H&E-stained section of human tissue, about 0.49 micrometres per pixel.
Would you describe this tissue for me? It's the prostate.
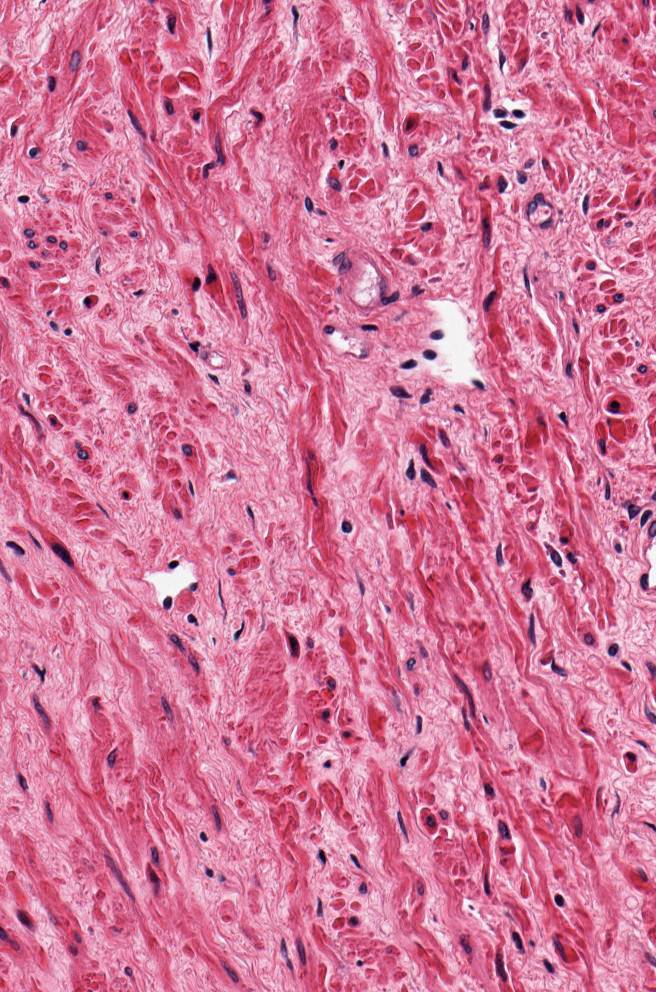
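Orientation: most elongated cells and bundles run obliquely across the field in roughly one direction. Many bundles cut across: clusters of rounded deep pink cell profiles, some with a central nucleus. Nuclei: small, dark, oval to elongated, without striking variation in size. Between bundles: pale pink, wispy fibrillar stroma.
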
